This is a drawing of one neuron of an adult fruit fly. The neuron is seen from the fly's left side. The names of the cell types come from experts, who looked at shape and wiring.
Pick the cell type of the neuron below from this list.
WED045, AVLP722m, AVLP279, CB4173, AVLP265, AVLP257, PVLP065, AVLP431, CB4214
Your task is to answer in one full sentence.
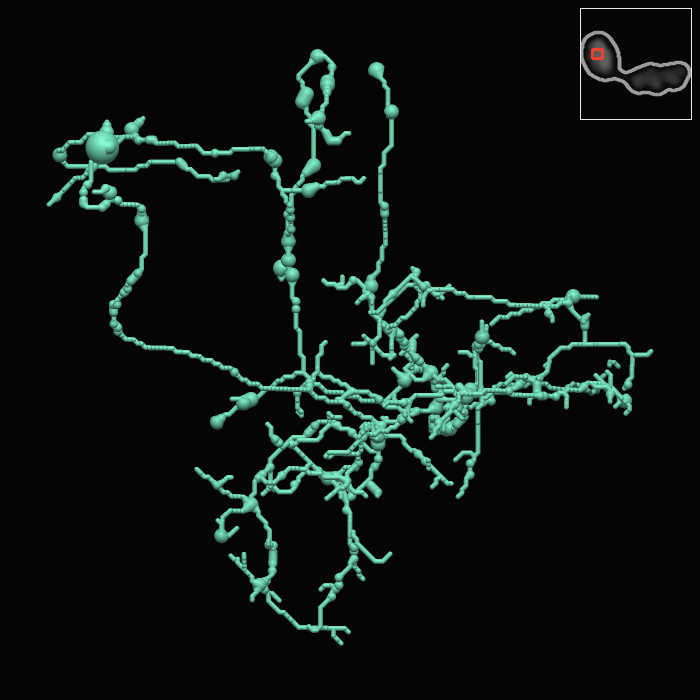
Typed by cell type, the neuron is CB4214.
